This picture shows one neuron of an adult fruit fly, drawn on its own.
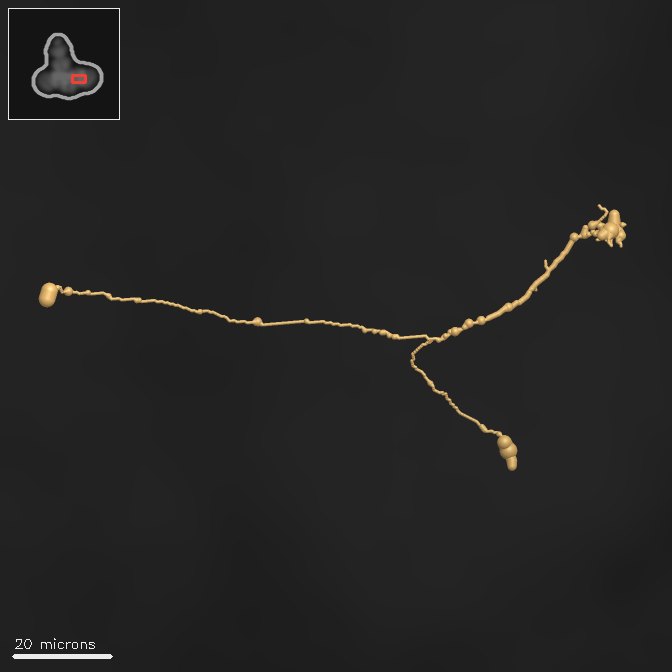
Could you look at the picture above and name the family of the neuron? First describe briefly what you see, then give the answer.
By the scale bar it is about 120 microns wide in this view. As drawn here it is wider than it is tall. This is a central-brain intrinsic neuron. The family is hemilineage AOTUv3_dorsal.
